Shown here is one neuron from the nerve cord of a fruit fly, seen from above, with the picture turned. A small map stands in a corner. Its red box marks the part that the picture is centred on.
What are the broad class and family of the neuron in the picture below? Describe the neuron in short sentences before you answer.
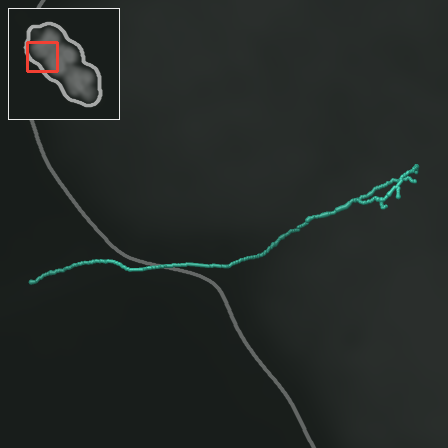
The drawing shows no cell body. There are a dozen or fewer branch ends. This is a sensory neuron entering the nerve cord. The name of its family is class gustatory.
